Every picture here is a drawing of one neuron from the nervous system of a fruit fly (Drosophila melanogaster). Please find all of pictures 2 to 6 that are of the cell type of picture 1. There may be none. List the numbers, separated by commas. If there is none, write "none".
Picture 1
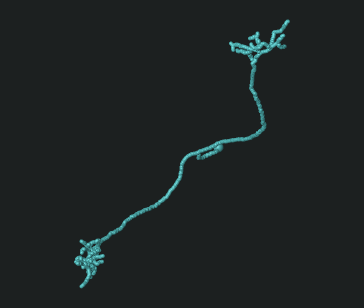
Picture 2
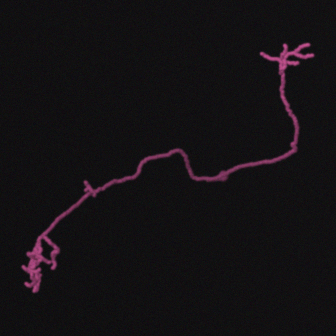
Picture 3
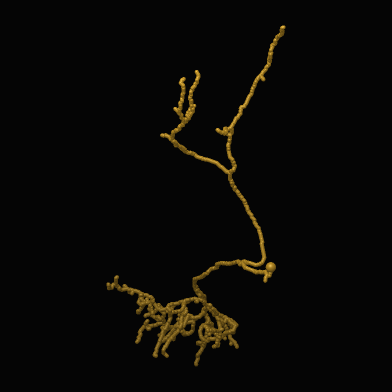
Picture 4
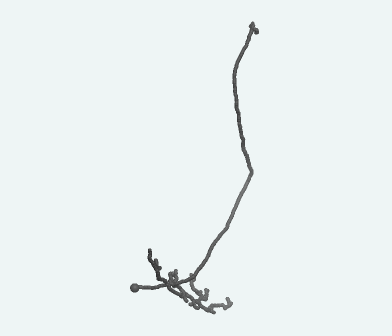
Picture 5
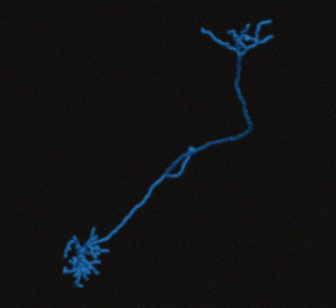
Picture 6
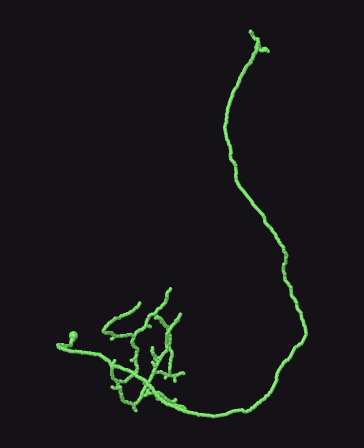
2, 5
